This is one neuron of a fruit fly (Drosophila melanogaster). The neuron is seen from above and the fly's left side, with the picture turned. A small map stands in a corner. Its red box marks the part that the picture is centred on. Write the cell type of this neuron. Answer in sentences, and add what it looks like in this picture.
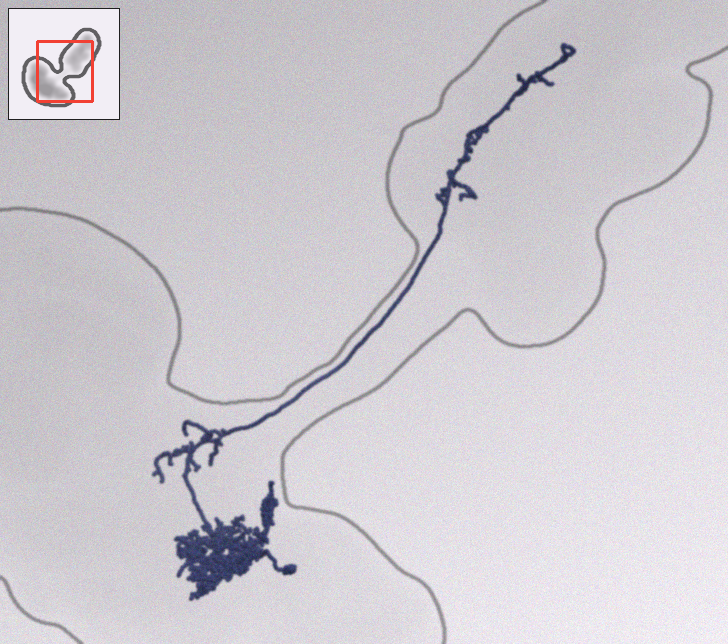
Its cell type is DNge080. It is a descending neuron. It runs through the neck, between the brain and the nerve cord. Its cell body lies at the bottom of the picture.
